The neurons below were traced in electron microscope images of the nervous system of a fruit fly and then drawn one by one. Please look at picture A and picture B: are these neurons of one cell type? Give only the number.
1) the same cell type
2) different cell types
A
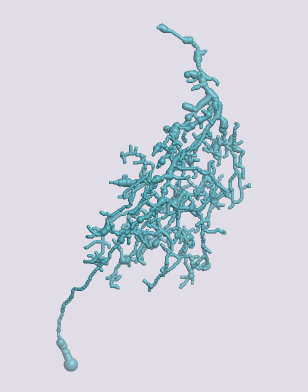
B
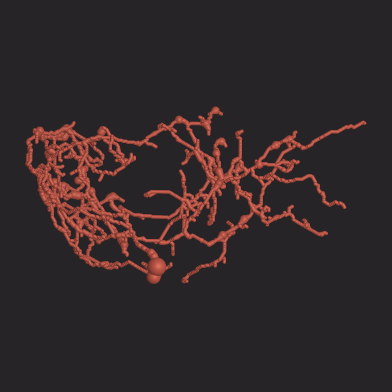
2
